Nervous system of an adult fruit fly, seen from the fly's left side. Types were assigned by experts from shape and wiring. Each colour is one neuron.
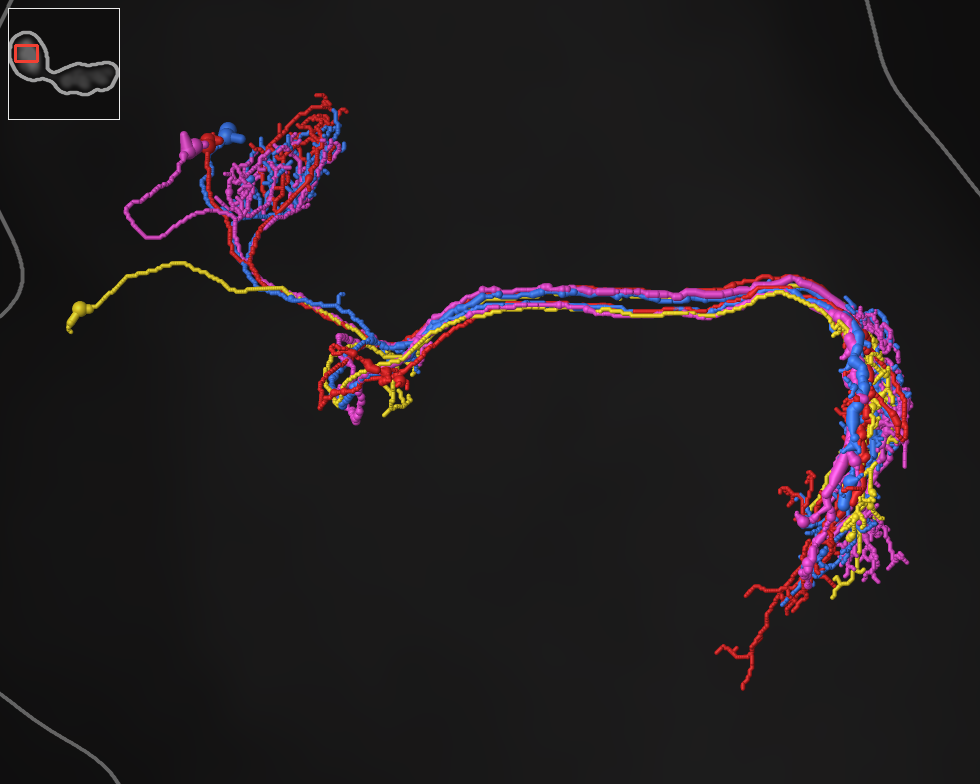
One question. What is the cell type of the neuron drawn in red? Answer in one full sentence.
The cell type designation of this neuron is PS084.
